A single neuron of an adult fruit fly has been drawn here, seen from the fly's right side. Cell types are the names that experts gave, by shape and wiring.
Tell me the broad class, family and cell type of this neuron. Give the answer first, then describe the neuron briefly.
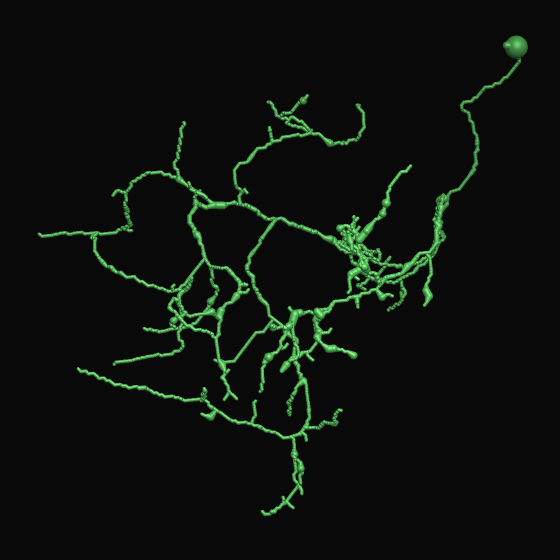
It is a nerve-cord intrinsic neuron. The family is hemilineage 01A. It is of cell type IN01A074. Its cell body lies at the upper right of the picture. The picture shows dozens of branch ends.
